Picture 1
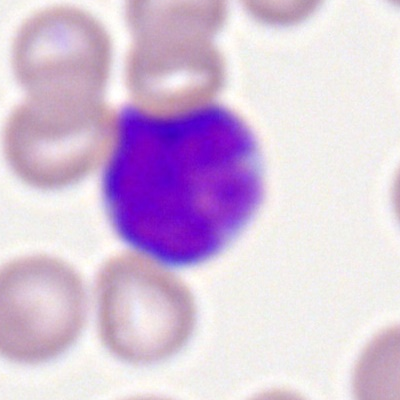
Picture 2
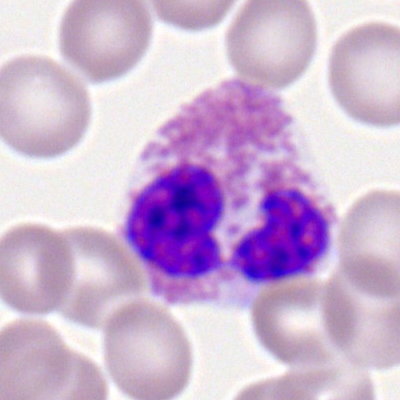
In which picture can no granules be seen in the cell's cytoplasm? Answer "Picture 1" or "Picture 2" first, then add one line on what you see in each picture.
Picture 1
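What picture 1 shows: No distinct granules can be seen in the cell.
What picture 2 shows: The cytoplasm is packed with coarse pinkish-red granules.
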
